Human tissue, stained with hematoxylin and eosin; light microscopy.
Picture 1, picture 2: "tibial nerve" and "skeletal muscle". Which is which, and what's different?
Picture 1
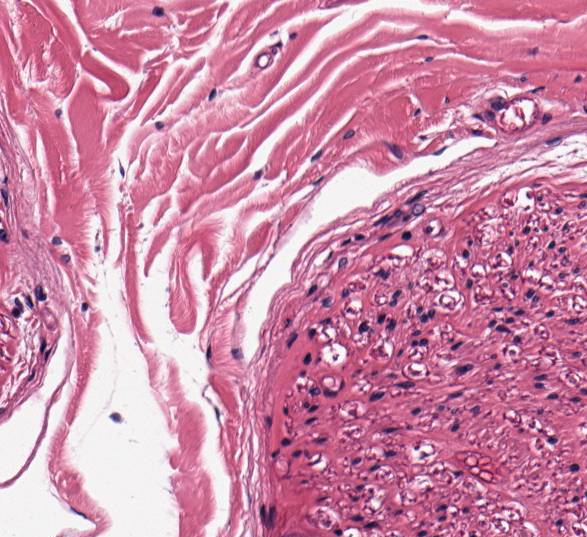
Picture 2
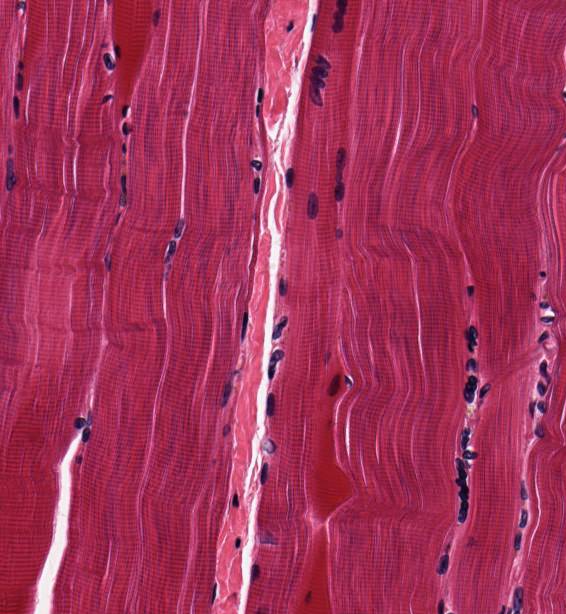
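Right, tibial nerve is picture 1 and skeletal muscle is picture 2. In the first, a rounded, densely cellular compartment sits at lower right, with paler fibrous tissue above and to its left. It's packed with small round clear profiles, many with a small central pink dot, and dark elongated nuclei lie between them. The upper and left parts hold broad, wavy pink collagen bundles with only sparse flattened nuclei. The second is quite different: long, unbranched, parallel fibres run roughly top to bottom across the whole field, their cytoplasm deep pink-red. I notice their dark nuclei are elongated ovals lying at the fibre edges, aligned with the fibres' long axis.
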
